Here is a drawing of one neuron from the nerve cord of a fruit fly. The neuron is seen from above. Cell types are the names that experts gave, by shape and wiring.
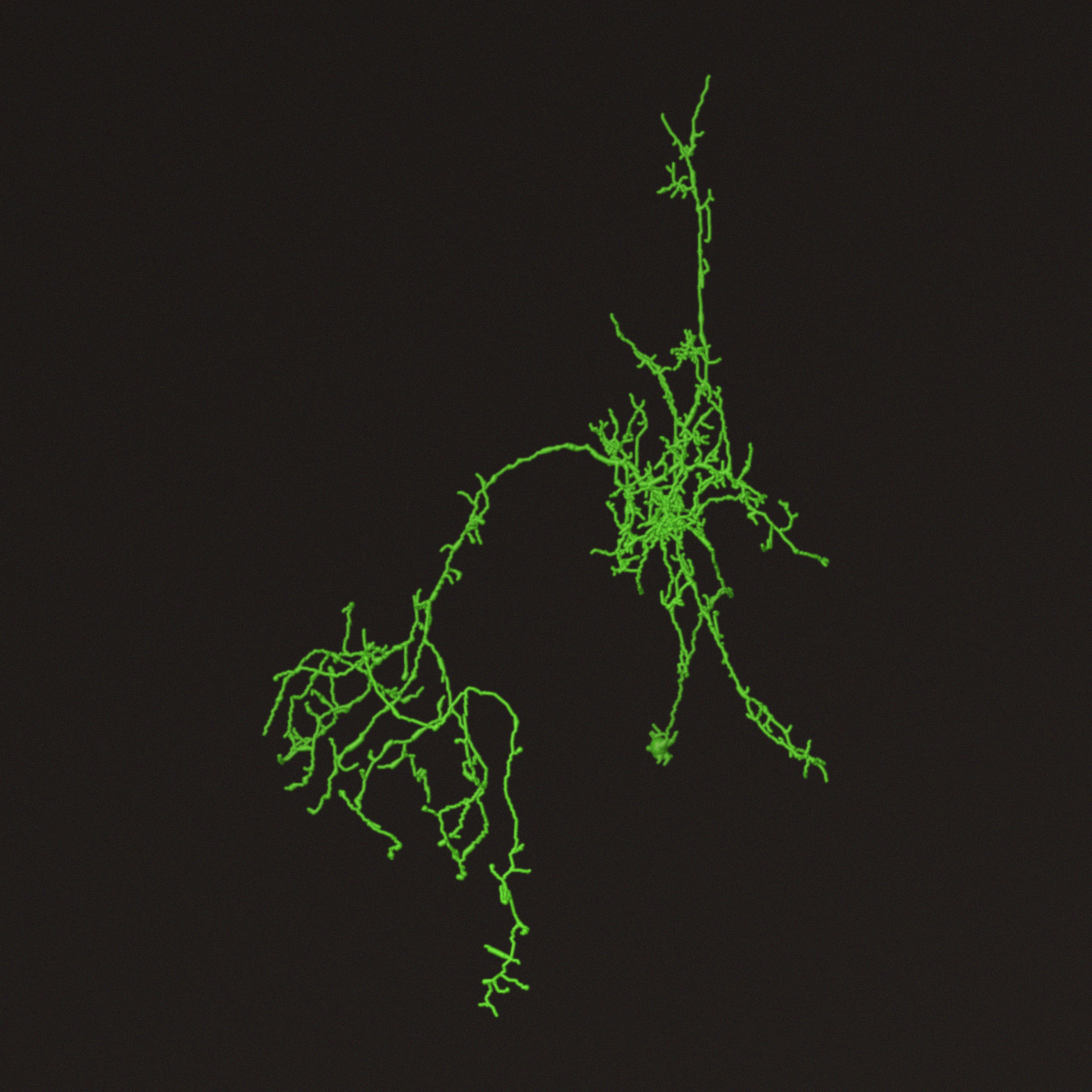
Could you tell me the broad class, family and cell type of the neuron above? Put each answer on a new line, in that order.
nerve-cord intrinsic neuron
hemilineage 07B
IN07B022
